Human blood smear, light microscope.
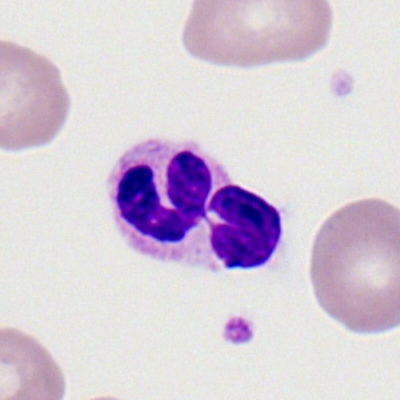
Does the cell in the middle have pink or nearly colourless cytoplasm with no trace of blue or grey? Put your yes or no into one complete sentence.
Yes, in this cell the cytoplasm is pink, salmon or almost colourless, lacking any blue or grey.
